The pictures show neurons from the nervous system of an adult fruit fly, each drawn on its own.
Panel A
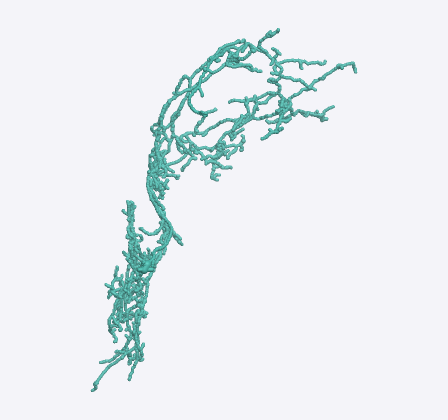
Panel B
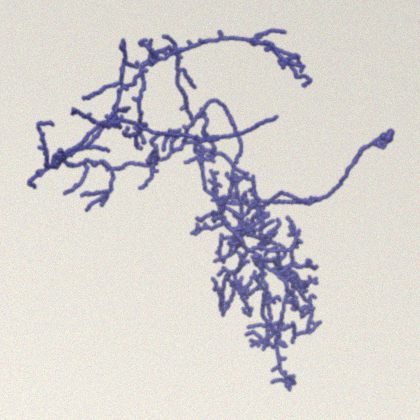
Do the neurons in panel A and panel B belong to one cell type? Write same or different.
same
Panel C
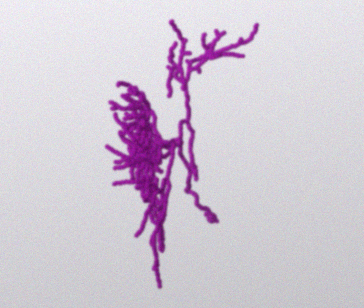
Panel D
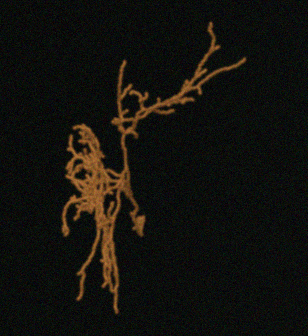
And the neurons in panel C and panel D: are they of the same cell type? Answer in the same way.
same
